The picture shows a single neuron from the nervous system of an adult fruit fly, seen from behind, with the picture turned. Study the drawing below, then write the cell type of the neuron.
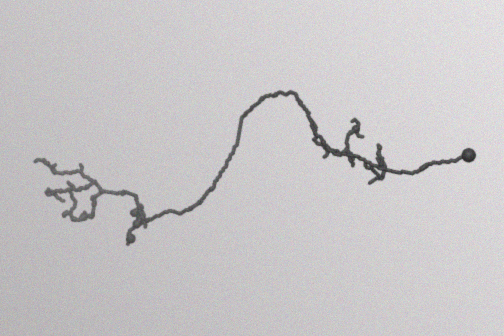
PFNp_a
